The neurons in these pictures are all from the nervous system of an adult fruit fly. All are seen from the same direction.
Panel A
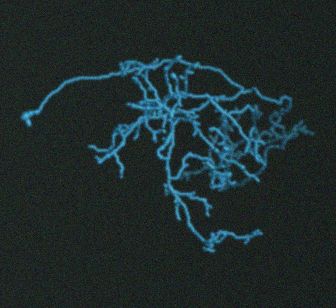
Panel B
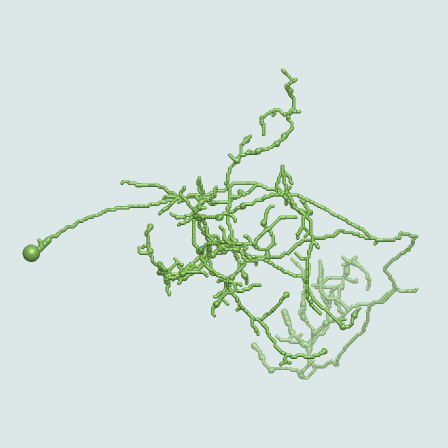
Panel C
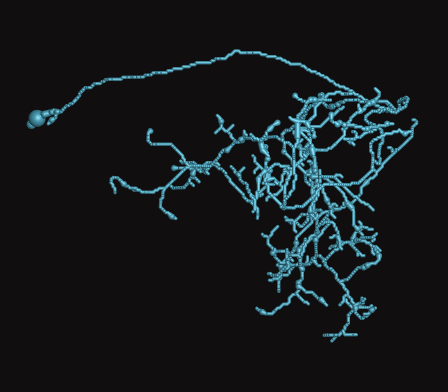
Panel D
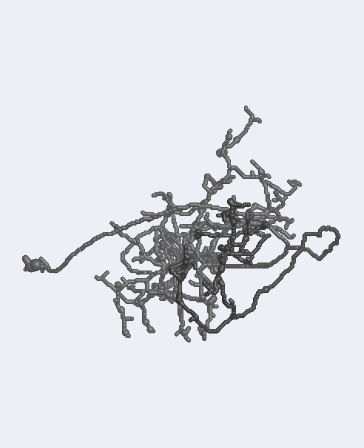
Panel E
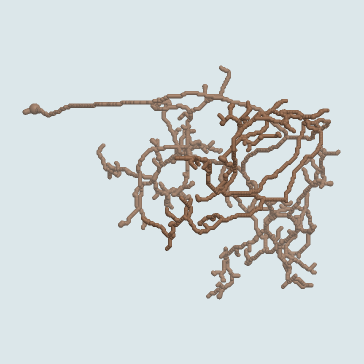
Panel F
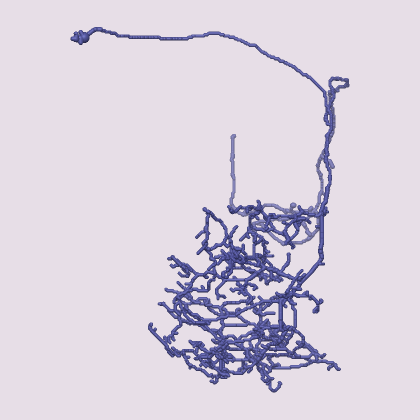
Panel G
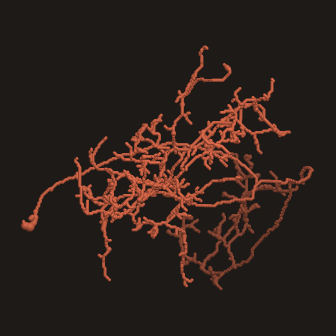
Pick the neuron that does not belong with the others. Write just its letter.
F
